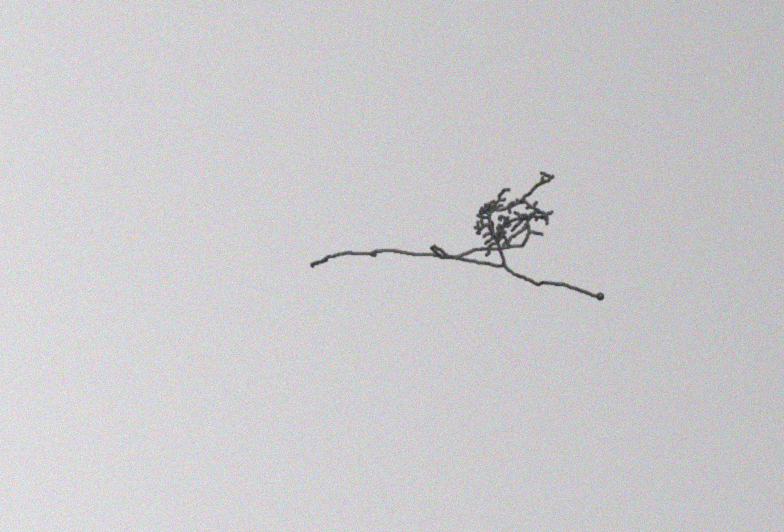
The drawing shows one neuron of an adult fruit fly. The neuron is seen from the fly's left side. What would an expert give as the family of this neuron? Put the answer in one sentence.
The family is hemilineage 08B.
